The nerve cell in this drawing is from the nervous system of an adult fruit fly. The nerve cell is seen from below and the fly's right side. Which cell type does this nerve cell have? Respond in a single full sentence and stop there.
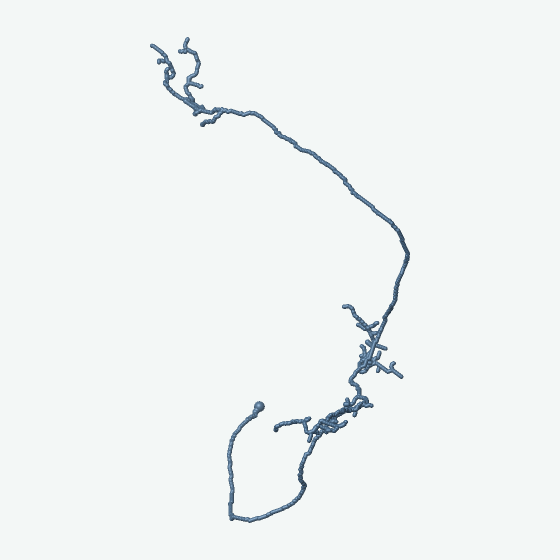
The single nerve cell here is of type FS4A.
